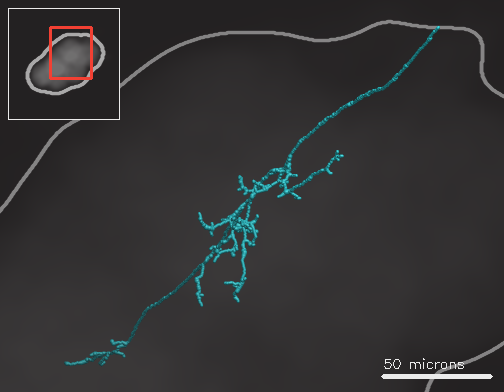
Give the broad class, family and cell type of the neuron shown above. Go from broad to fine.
descending neuron; DNpe; DNpe042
